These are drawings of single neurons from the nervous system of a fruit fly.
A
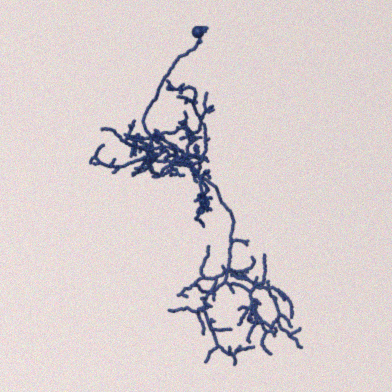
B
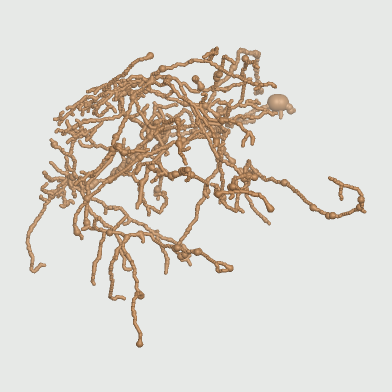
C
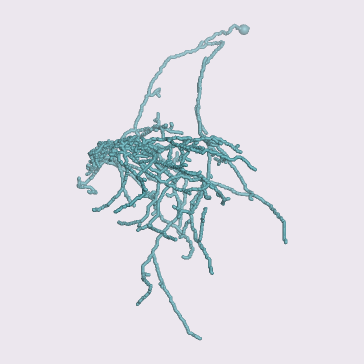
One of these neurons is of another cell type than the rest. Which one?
Picture A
